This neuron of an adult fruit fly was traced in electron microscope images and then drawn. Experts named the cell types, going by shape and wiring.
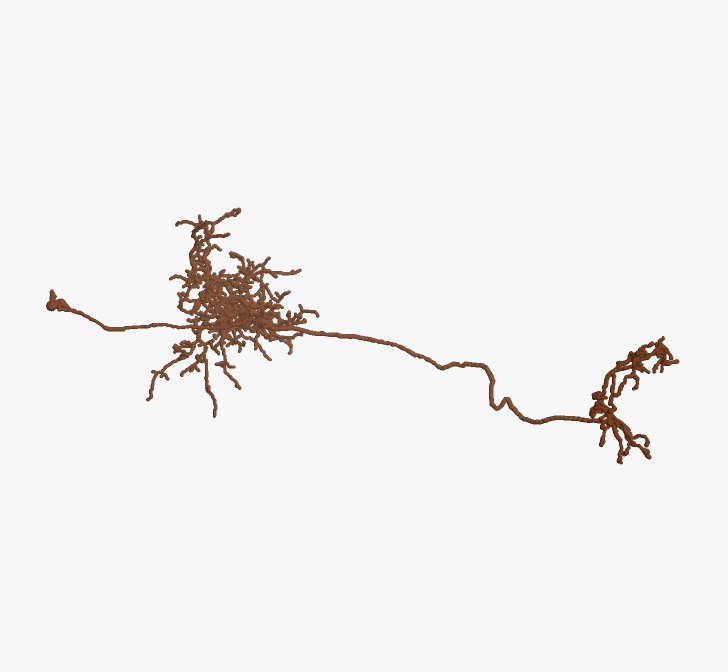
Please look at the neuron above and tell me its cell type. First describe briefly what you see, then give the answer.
Its cell body lies on the left of the picture. Dozens of branch ends can be seen. It is a central-brain intrinsic neuron. Its cell type is PVLP020.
